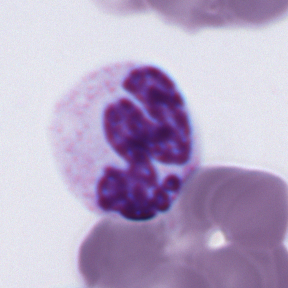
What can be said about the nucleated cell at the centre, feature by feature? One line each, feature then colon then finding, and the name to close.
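Nucleus position: toward the right side of the cell
Chromatin: dark purple, coarsely clumped
Nucleoli: none that I can see
Cytoplasm: very pale, nearly colourless
Name: segmented neutrophil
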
